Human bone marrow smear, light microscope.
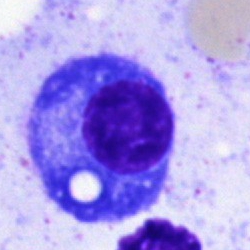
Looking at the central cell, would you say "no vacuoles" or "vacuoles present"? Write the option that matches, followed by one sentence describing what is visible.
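Vacuoles present. A single round clear vacuole sits in the lower left cytoplasm.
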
